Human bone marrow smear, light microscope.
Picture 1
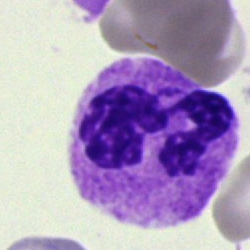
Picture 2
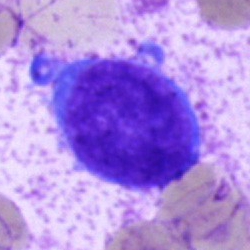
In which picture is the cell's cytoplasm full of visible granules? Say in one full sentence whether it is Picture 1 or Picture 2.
A large number of visible granules is seen in the cytoplasm of the cell in picture 1.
